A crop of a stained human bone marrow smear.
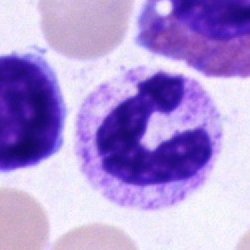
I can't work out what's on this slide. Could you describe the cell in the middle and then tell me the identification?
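A curved, C-shaped band forms the nucleus, opening toward the right. Its chromatin is dark purple and condensed. The cytoplasm is pale pinkish-lilac, with fine lilac granules scattered throughout. This is a band neutrophil.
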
